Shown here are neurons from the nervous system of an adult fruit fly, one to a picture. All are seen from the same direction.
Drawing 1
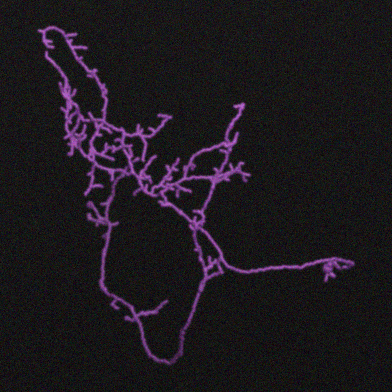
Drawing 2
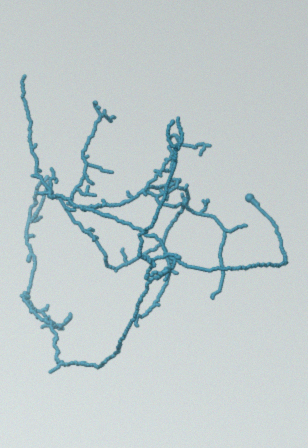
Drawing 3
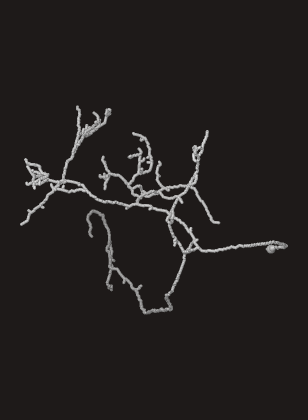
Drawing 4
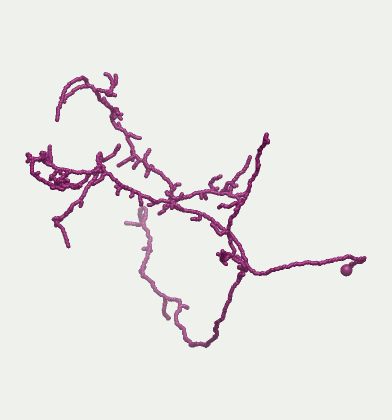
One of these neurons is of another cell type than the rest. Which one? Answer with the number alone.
2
